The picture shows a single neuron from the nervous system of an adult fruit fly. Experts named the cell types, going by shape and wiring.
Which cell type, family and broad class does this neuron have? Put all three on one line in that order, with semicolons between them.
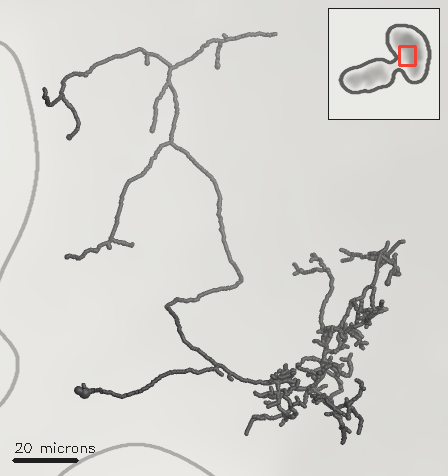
GNG450; hemilineage LB23; central-brain intrinsic neuron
